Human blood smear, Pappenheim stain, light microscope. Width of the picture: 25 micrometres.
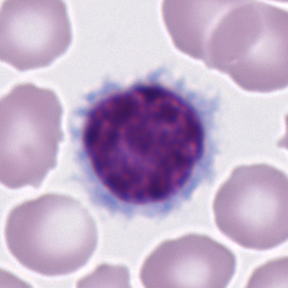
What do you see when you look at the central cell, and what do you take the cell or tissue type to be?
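Fine hair-like projections fringe the border of the cell all the way around. The cytoplasm forms a narrow rim around the nucleus and contains no visible granules. No nucleolus can be seen in the nucleus. This is a hairy cell.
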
